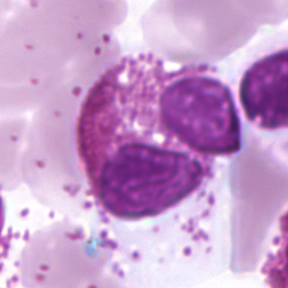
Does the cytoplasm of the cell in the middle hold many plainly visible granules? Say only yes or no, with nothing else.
Yes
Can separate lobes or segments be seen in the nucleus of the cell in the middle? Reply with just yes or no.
Yes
